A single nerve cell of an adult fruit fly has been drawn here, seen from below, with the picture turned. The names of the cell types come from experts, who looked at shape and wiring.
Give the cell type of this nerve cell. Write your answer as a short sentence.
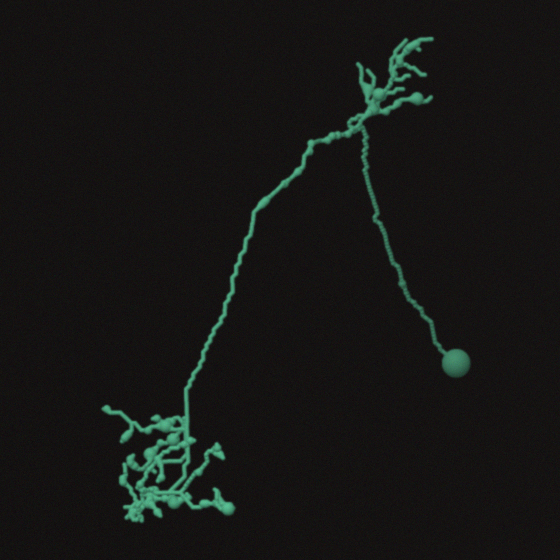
The cell type is PFNp_b.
